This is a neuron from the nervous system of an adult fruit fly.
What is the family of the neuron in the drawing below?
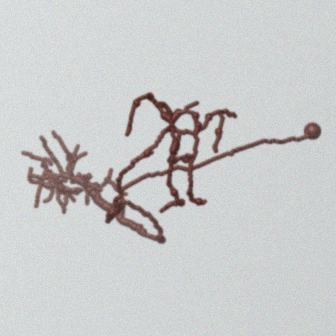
LC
